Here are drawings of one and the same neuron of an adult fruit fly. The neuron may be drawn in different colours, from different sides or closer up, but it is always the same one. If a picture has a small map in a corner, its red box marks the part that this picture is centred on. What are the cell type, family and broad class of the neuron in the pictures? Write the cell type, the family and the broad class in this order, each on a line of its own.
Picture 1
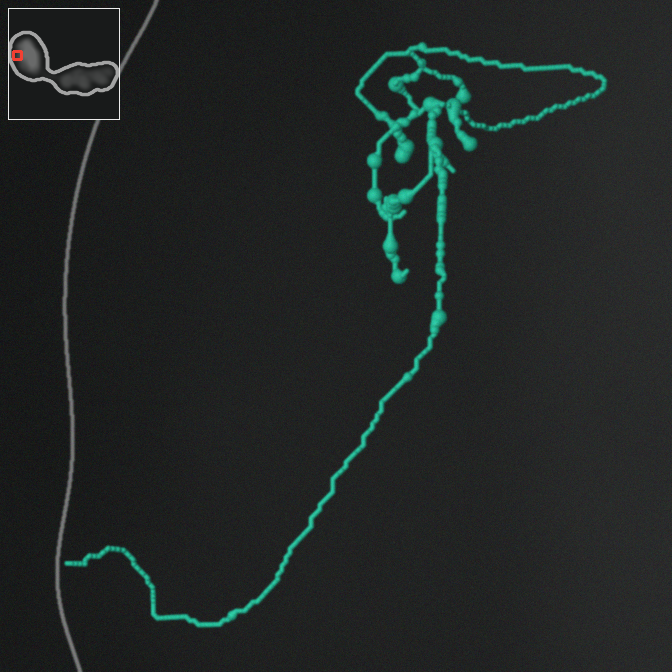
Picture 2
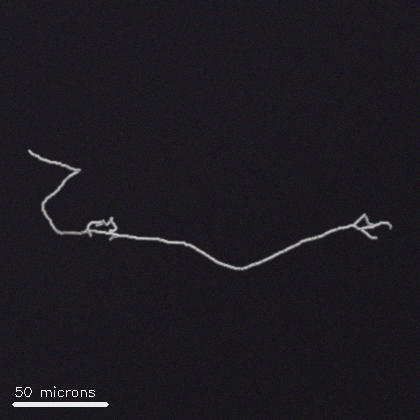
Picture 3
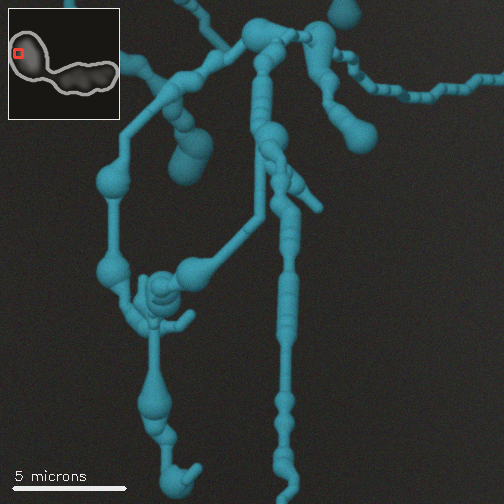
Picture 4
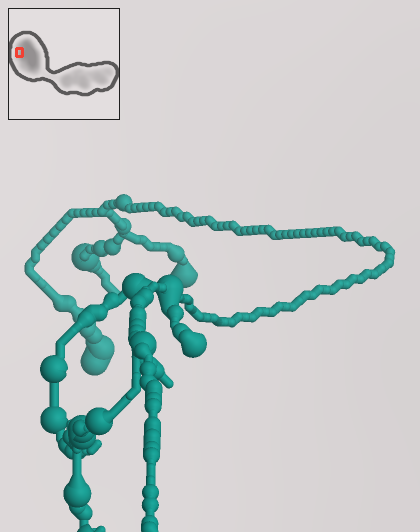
ORN_DL1
class olfactory
sensory neuron entering the brain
